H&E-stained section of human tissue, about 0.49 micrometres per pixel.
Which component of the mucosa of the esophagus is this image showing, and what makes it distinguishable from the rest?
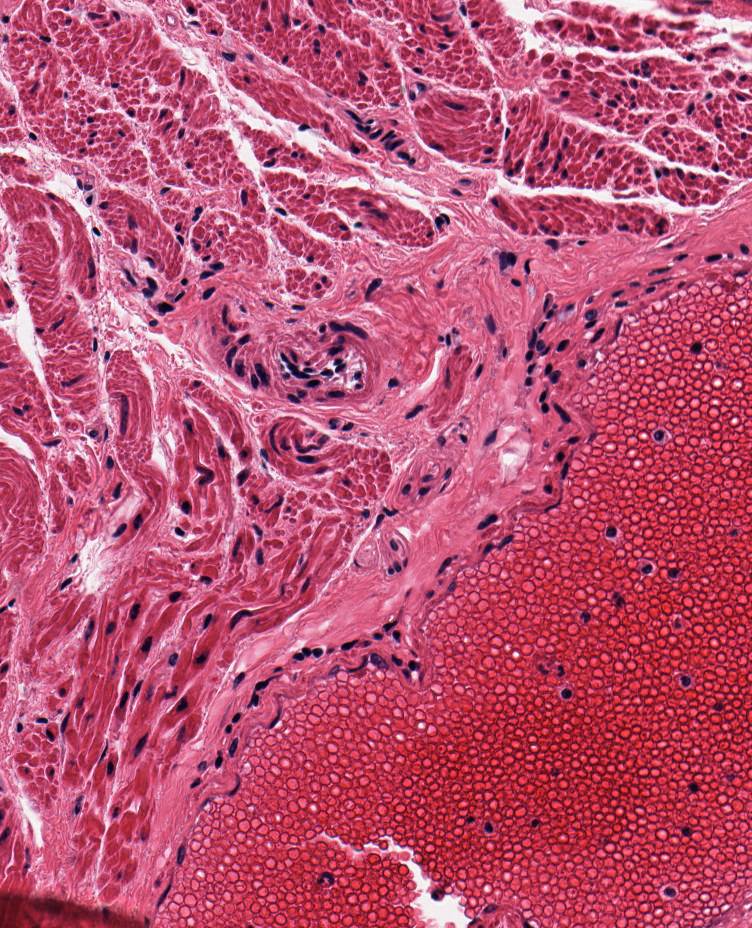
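Smooth muscle, then, fills the upper left, in bundles running in many directions, cut lengthwise in places and across in others. Its nuclei are elongated, dark and cigar-shaped, in pink cytoplasm.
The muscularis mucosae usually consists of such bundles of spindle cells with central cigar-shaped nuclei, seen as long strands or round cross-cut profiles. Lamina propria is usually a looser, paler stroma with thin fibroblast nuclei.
The lower right is a large space packed with red blood cells.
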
